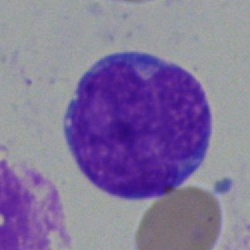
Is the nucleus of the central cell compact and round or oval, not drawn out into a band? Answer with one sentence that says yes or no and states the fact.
Yes, within this cell the nucleus forms one compact mass that is round or oval.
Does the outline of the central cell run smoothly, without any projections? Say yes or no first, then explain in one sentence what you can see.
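Yes. The cell has a round, smooth outline.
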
